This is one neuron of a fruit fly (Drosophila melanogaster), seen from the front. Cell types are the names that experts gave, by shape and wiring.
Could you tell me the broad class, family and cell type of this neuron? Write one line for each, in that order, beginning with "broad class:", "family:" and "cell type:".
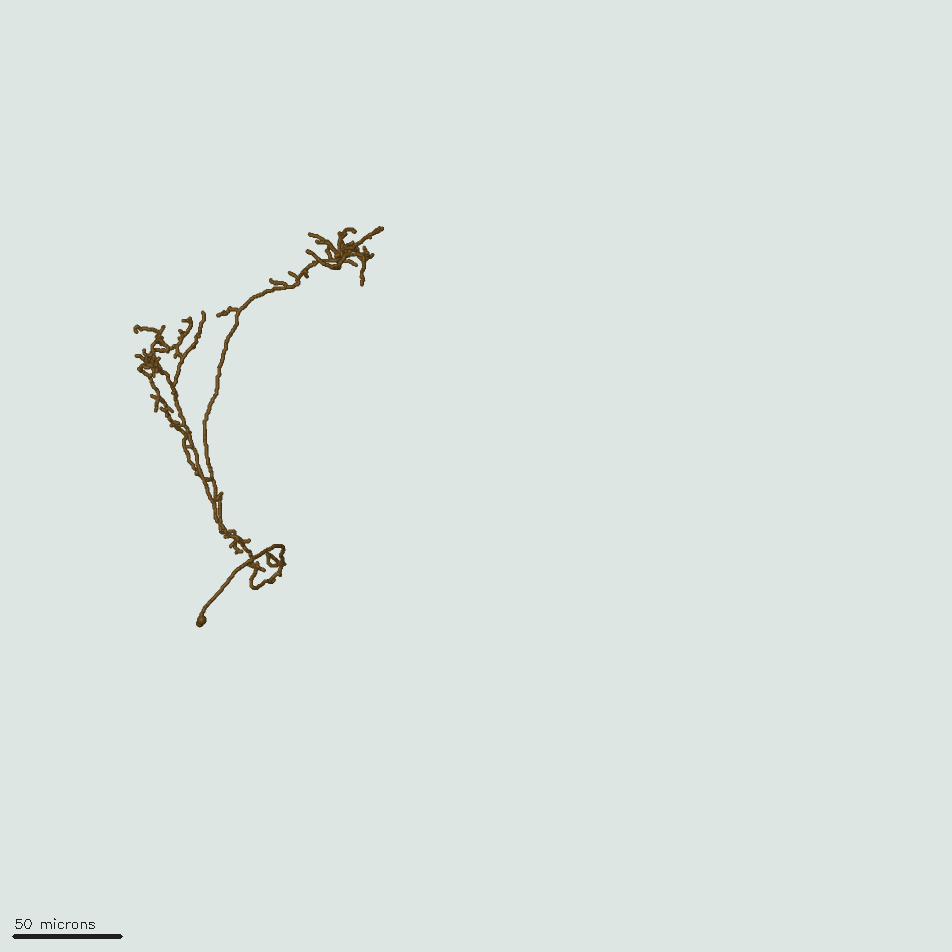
broad class: central-brain intrinsic neuron
family: hemilineage WEDa2
cell type: PLP026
